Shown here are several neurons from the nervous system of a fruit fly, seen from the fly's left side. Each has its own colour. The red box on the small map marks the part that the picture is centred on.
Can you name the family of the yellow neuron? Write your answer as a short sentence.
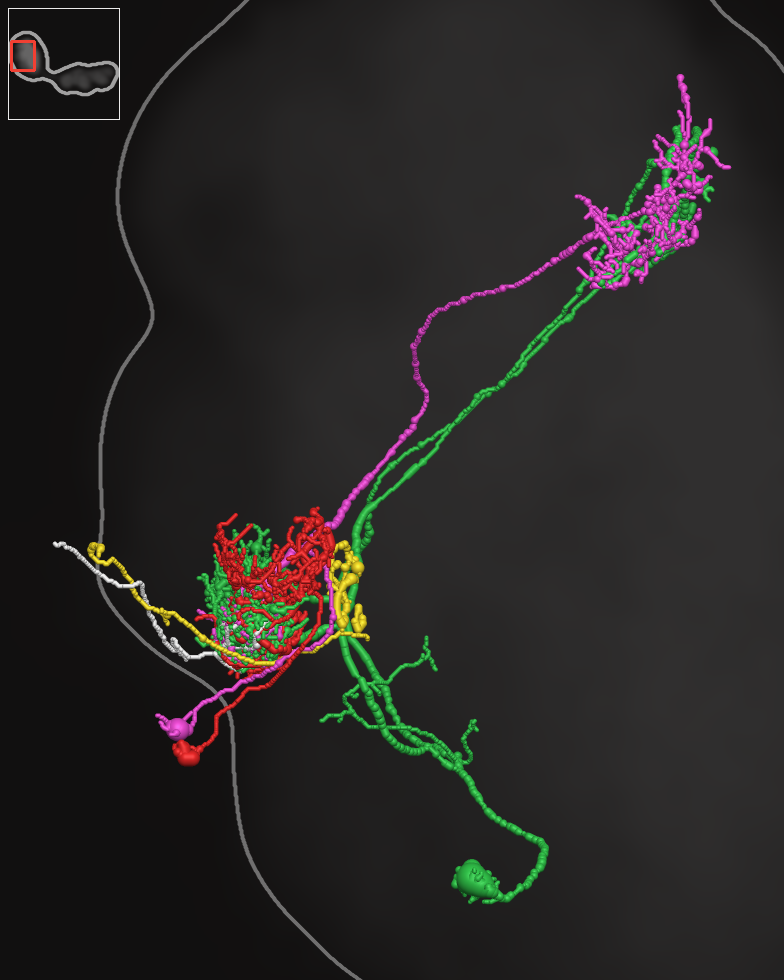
The family is class thermosensory.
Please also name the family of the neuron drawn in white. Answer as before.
The family is class olfactory.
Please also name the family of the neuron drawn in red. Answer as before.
The family is hemilineage ALv2.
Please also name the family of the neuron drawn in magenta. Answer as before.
The family is hemilineage ALv1.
